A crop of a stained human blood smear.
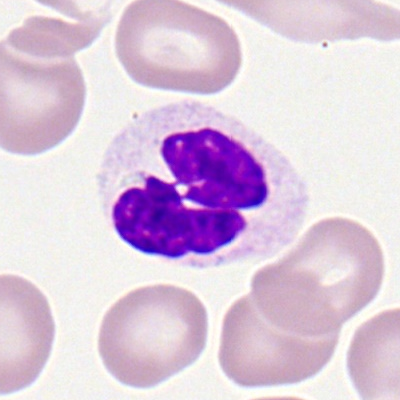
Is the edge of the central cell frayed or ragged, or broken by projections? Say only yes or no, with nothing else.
No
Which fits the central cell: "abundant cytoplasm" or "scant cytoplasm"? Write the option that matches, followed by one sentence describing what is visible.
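Abundant cytoplasm. The cytoplasm is abundant and pale pinkish-lilac.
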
